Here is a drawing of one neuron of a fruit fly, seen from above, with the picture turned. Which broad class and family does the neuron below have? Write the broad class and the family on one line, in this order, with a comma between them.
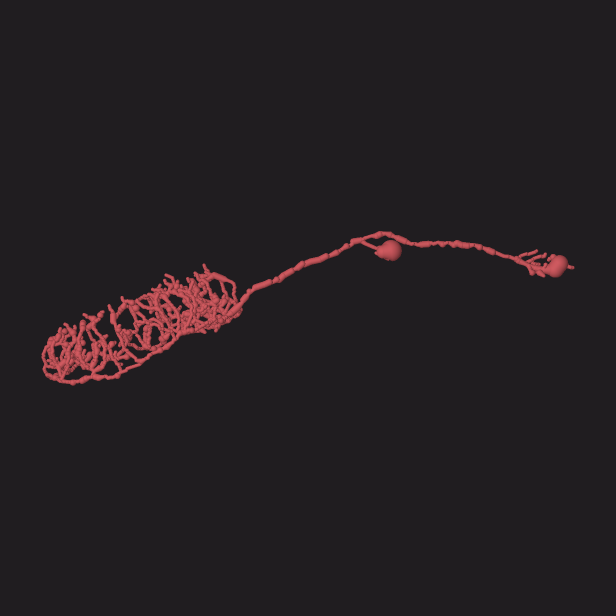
central-brain intrinsic neuron, hemilineage EBa1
